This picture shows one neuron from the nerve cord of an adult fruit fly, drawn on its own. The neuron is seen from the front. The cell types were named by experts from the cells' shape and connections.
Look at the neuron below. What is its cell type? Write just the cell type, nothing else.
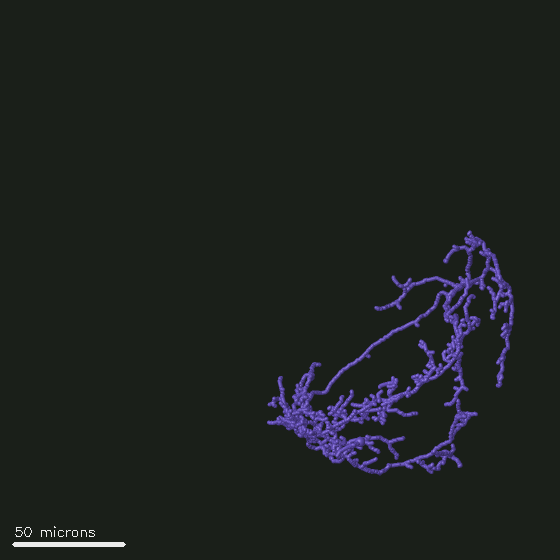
IN04B036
